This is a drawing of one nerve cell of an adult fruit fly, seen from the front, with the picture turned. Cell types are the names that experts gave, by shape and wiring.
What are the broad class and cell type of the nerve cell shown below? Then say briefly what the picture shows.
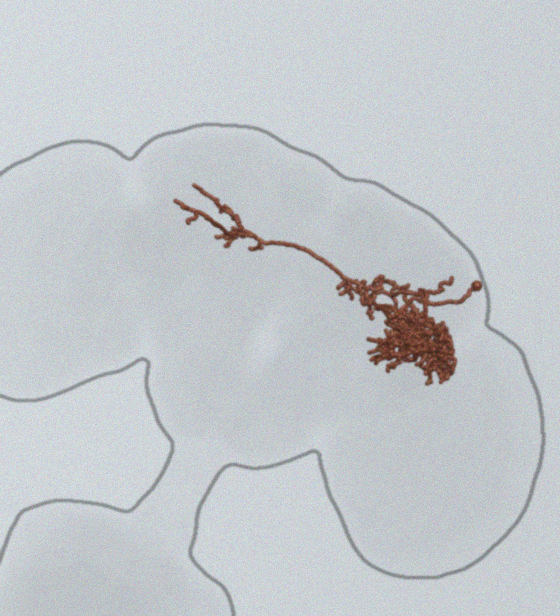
Its broad class is central-brain intrinsic neuron. The cell type is AVLP020. The cell body is on the right of the picture. In this view it is wider than it is tall.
